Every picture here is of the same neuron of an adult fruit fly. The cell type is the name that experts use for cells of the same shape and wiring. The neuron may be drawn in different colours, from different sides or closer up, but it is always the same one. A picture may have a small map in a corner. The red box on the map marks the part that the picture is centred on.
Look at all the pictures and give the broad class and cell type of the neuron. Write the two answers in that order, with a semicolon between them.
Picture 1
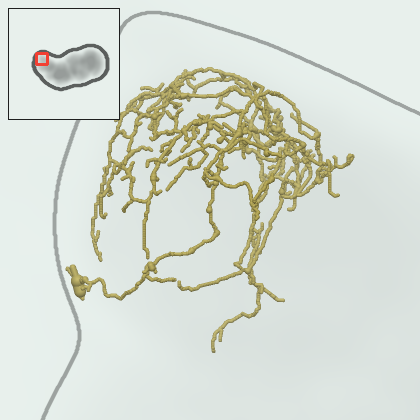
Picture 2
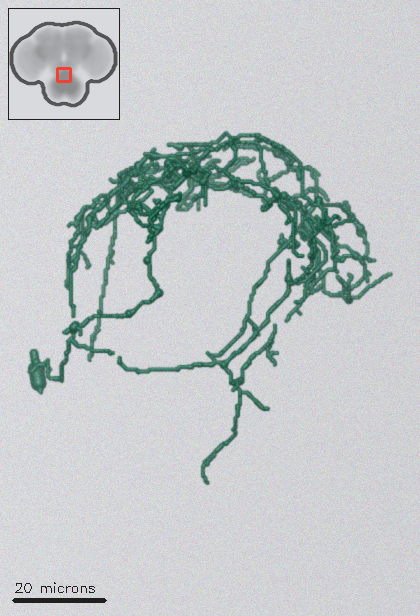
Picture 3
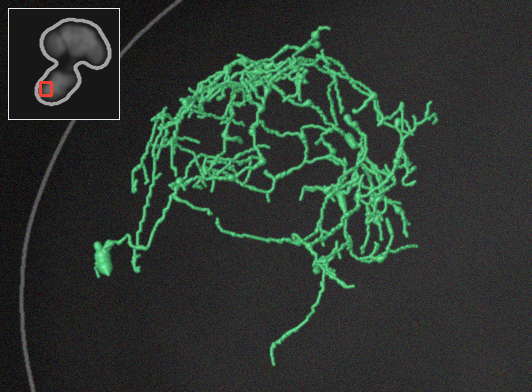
nerve-cord intrinsic neuron; INXXX326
